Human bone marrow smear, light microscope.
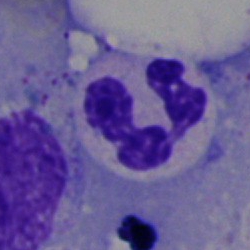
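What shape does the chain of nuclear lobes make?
A horseshoe curve that opens upward.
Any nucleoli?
None visible.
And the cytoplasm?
Plenty of it, pale pinkish-grey, with no coarse dark or orange granules.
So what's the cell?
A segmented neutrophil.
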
